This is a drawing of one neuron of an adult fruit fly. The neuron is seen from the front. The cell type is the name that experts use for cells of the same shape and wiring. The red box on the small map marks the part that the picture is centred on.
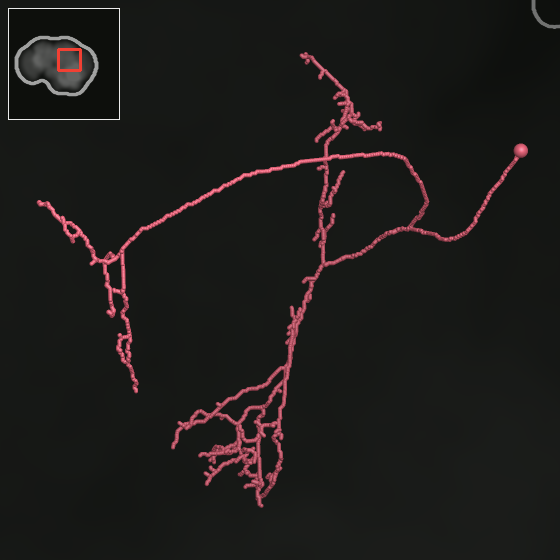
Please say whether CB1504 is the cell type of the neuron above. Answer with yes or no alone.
yes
